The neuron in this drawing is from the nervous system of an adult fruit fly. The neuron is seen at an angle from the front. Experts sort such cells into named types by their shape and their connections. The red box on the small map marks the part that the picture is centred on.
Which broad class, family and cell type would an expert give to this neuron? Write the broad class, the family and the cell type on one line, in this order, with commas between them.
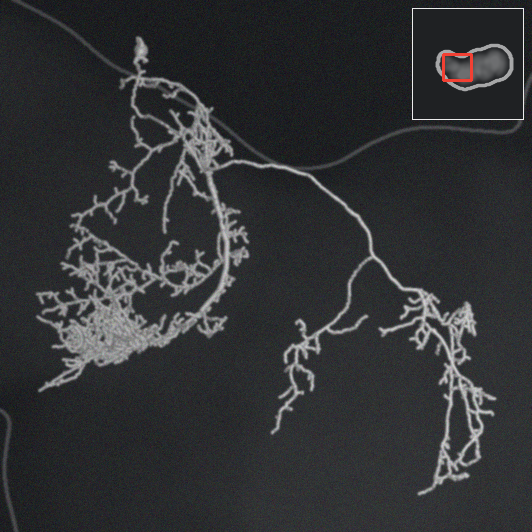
nerve-cord intrinsic neuron, hemilineage 19A, IN19A019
